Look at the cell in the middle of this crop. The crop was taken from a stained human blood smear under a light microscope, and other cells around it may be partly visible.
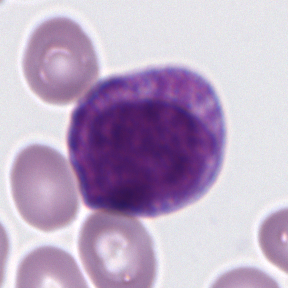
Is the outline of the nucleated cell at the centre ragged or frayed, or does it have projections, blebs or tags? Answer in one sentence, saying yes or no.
No, along its edge the cell is smooth rather than rough.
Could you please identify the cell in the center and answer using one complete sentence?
Here the centrally located cell is an atypical promyelocyte.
